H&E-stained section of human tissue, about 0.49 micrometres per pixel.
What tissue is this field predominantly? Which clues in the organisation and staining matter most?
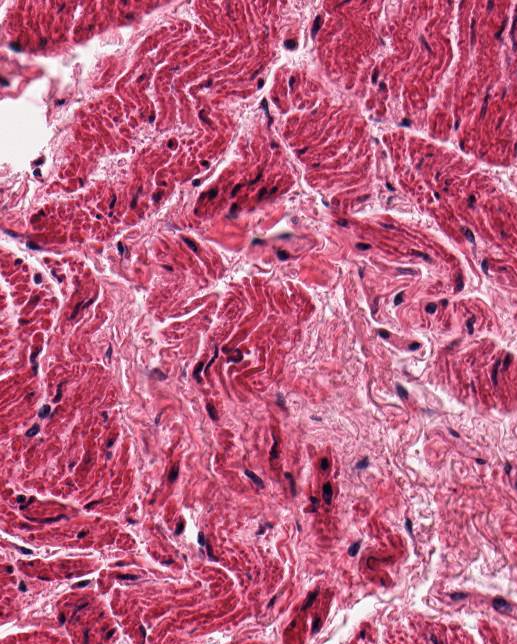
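Shown here is smooth muscle: bundles of deeply eosinophilic fibres fill most of the field. Their dark, oval to elongated nuclei lie within the fibres, not at their edges.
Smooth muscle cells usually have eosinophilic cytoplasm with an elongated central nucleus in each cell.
Paler fibrous tissue lies between the bundles, which follow a wavy course and run in different directions.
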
